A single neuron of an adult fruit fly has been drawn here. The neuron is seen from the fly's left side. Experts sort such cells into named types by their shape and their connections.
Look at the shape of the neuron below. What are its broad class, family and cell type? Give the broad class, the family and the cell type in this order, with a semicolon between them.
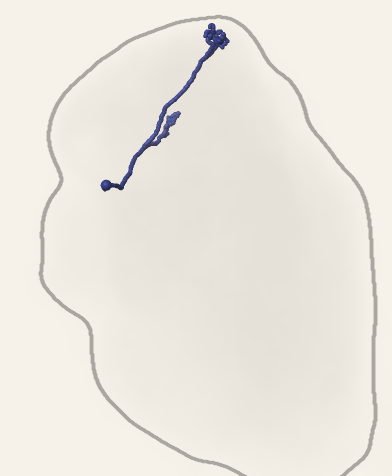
central-brain intrinsic neuron; hemilineage AOTUv4_ventral; FB9B_c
